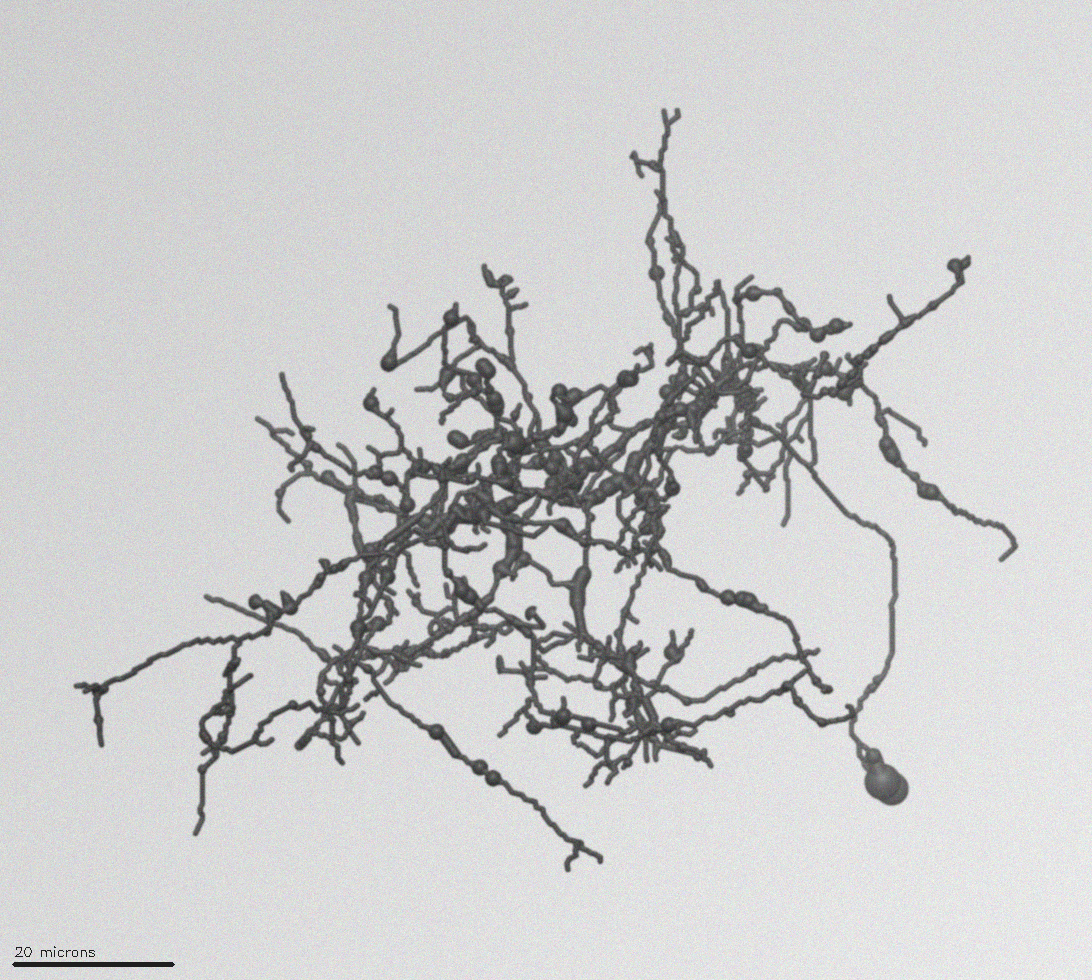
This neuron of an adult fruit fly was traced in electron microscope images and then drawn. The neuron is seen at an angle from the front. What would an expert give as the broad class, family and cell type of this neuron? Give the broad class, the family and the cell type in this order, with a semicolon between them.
nerve-cord intrinsic neuron; hemilineage 00A; IN00A051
